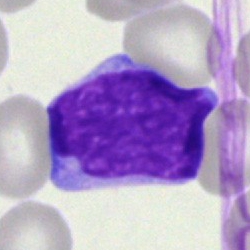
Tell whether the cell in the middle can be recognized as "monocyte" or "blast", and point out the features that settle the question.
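It's a blast, I think, not a monocyte. The cytoplasm decides it: the nucleus fills most of the cell and leaves only a scant rim.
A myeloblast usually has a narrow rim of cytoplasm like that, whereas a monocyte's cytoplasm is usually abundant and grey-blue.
Here the cytoplasm is pale blue and widest at the lower left. The nucleus is irregular and angular, following the shape of the cell outline. Its chromatin is finely textured and dispersed, with scattered small pale spots.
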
